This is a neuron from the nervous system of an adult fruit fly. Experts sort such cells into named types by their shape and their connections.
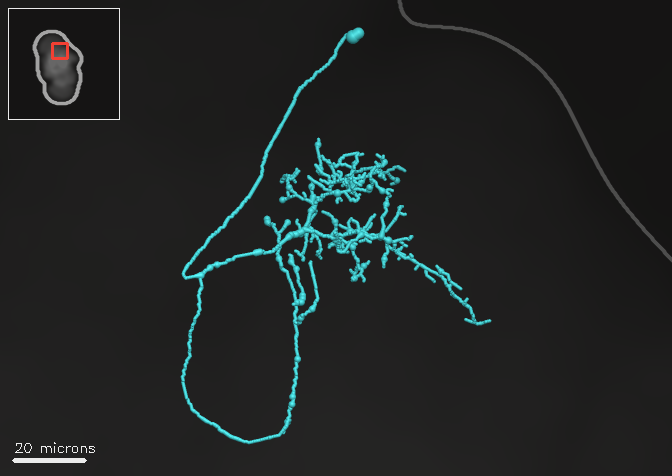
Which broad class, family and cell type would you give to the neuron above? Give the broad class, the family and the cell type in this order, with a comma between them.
central-brain intrinsic neuron, hemilineage VPNp1_medial, LHPV3b1_b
